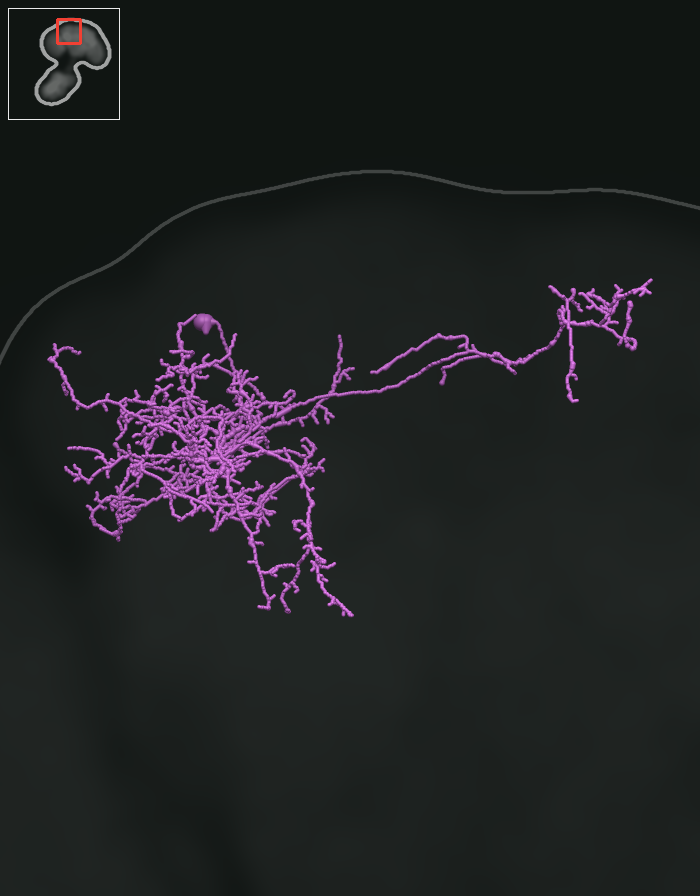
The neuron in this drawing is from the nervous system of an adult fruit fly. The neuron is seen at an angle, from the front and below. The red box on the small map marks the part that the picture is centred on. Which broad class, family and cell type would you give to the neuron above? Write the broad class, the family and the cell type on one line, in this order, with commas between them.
central-brain intrinsic neuron, hemilineage VLPd&p1_posterior, CB2549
